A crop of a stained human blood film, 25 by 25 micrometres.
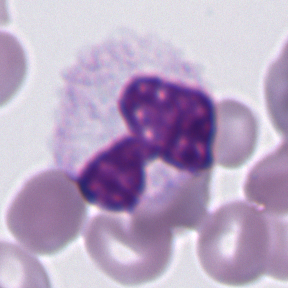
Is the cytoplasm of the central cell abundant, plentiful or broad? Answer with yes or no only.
Yes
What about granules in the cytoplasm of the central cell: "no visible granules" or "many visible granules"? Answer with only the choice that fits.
Many visible granules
